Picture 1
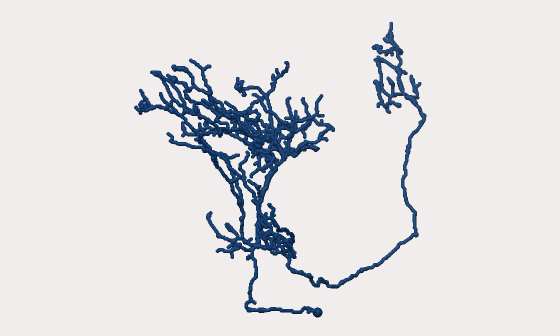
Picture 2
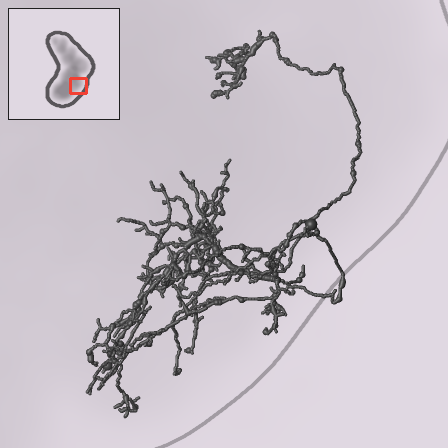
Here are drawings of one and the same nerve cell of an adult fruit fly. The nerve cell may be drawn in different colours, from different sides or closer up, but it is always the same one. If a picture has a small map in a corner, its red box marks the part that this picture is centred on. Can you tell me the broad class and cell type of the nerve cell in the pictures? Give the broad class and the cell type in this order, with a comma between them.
central-brain intrinsic neuron, GNG230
